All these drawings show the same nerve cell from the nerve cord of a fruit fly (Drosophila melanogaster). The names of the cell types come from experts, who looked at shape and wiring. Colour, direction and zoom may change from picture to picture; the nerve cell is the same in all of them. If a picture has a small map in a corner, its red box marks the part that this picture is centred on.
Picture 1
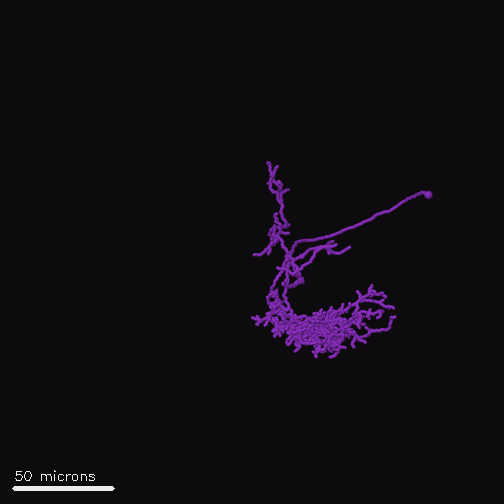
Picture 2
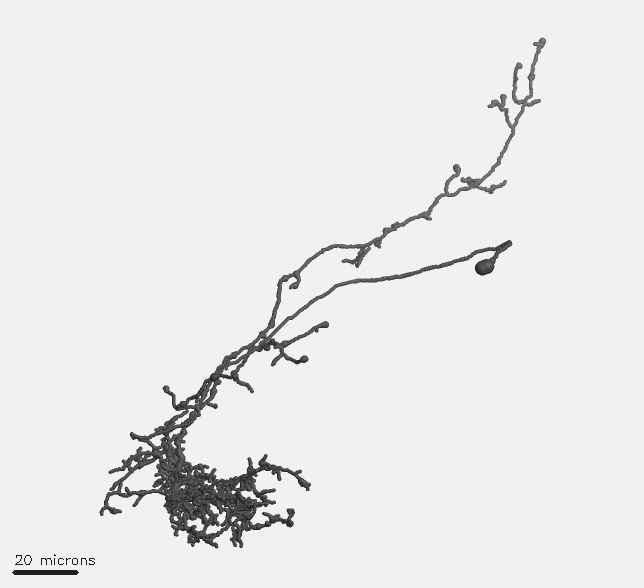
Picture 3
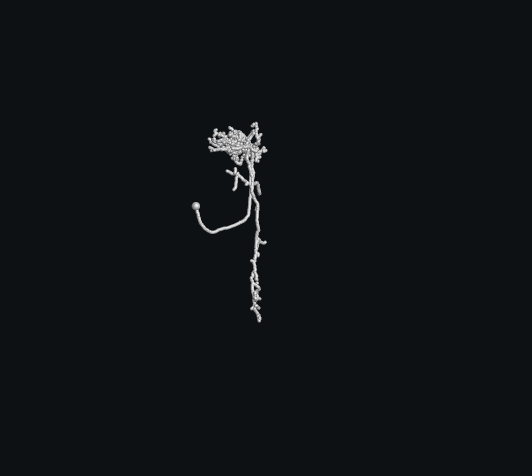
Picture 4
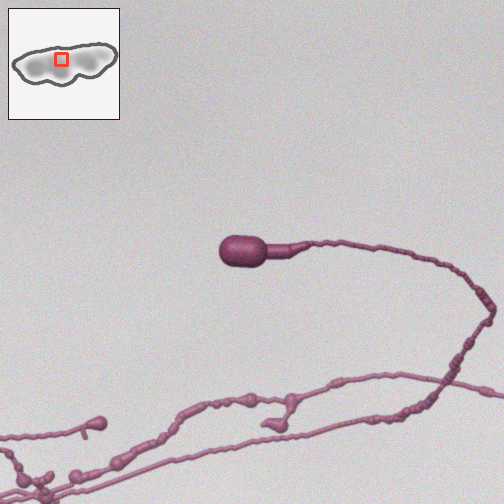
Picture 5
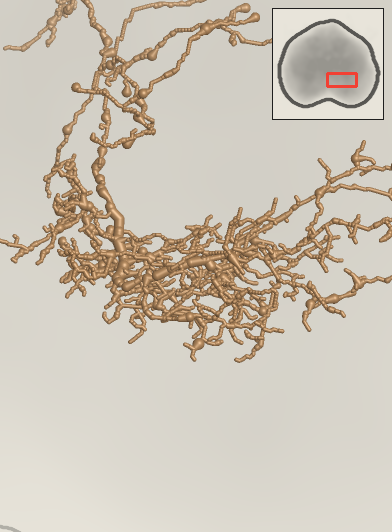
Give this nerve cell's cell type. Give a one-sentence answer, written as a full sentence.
The type assigned to this nerve cell is IN11A022.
